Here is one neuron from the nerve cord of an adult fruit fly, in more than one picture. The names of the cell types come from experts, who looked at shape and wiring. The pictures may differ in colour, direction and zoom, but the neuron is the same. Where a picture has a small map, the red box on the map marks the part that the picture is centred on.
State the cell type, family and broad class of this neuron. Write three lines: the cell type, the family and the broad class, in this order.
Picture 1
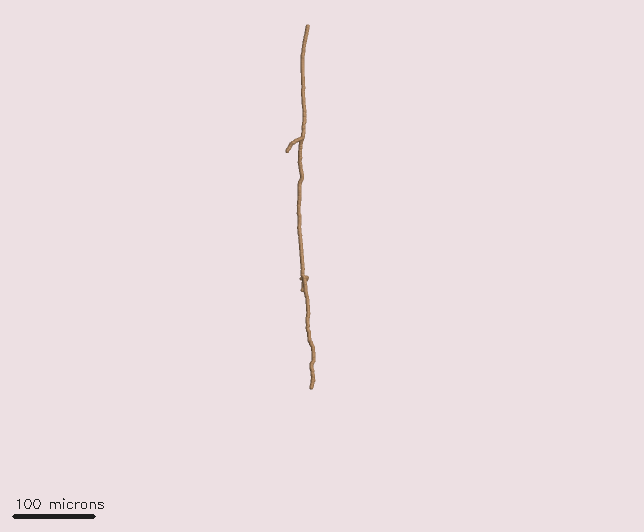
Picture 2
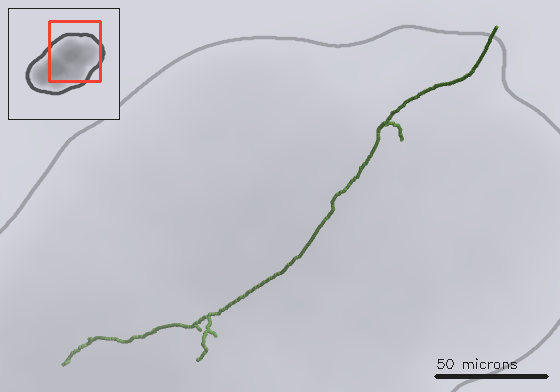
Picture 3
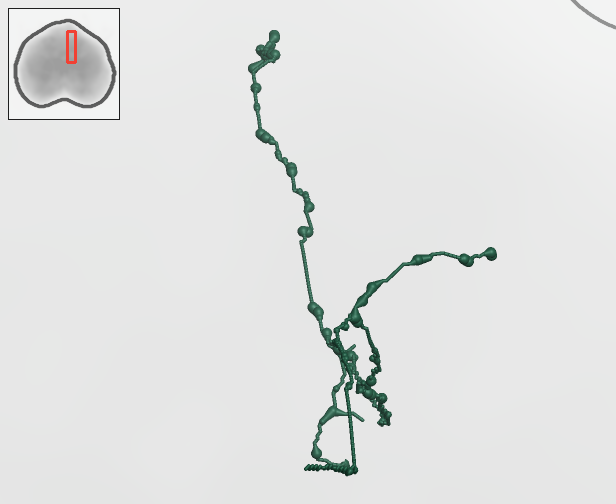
DNp17
hemilineage PSp2
descending neuron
